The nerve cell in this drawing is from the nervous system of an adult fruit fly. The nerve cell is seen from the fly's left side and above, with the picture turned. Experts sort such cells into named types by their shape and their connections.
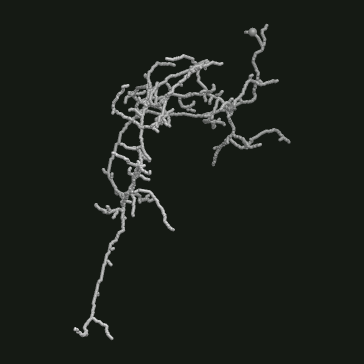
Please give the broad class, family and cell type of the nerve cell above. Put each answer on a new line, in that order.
nerve-cord intrinsic neuron
hemilineage 13A
IN13A030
